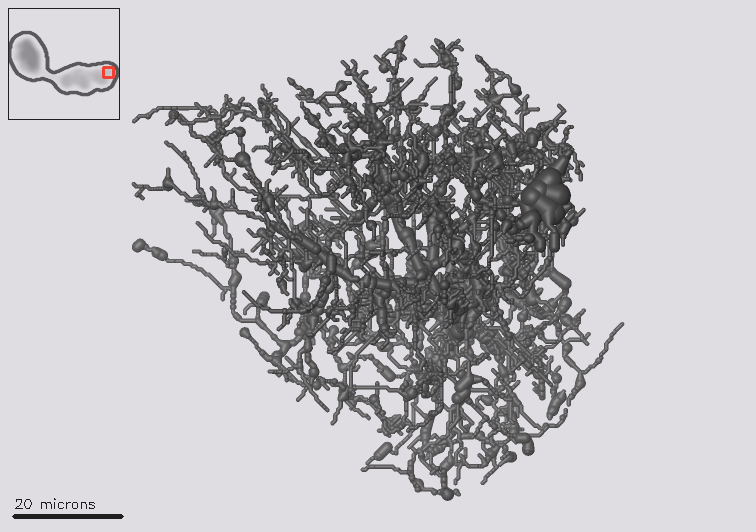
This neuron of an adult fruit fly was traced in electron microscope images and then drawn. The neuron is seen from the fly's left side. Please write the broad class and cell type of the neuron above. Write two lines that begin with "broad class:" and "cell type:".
broad class: nerve-cord intrinsic neuron
cell type: INXXX052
